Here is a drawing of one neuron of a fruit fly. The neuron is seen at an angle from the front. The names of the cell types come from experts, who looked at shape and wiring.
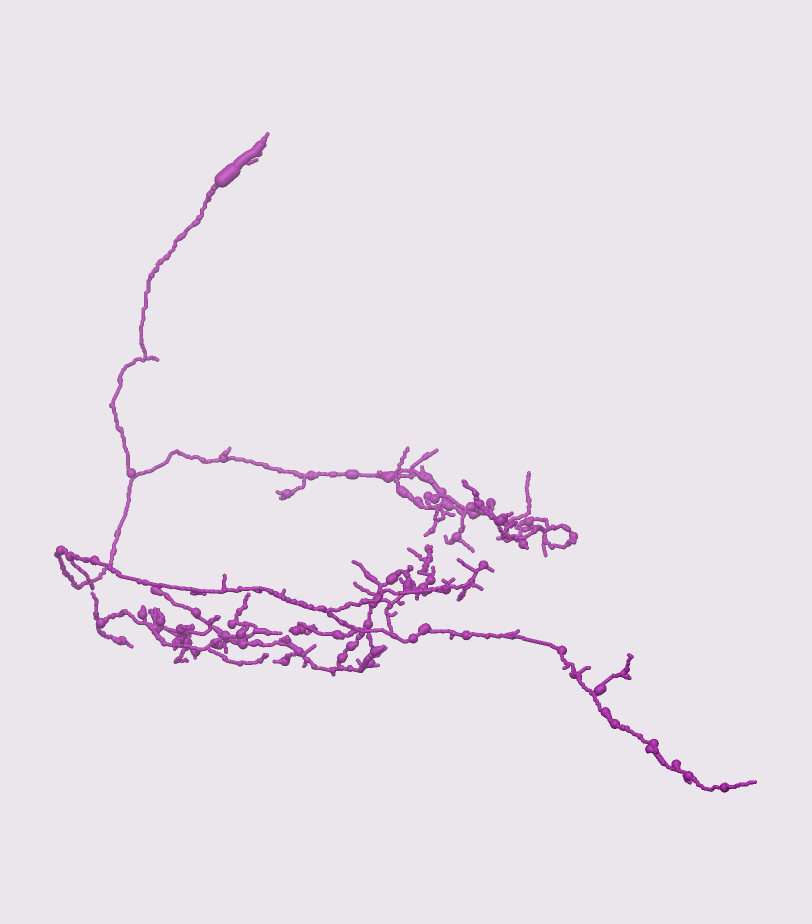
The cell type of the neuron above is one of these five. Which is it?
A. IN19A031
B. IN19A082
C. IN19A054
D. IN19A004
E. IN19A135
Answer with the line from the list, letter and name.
B. IN19A082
